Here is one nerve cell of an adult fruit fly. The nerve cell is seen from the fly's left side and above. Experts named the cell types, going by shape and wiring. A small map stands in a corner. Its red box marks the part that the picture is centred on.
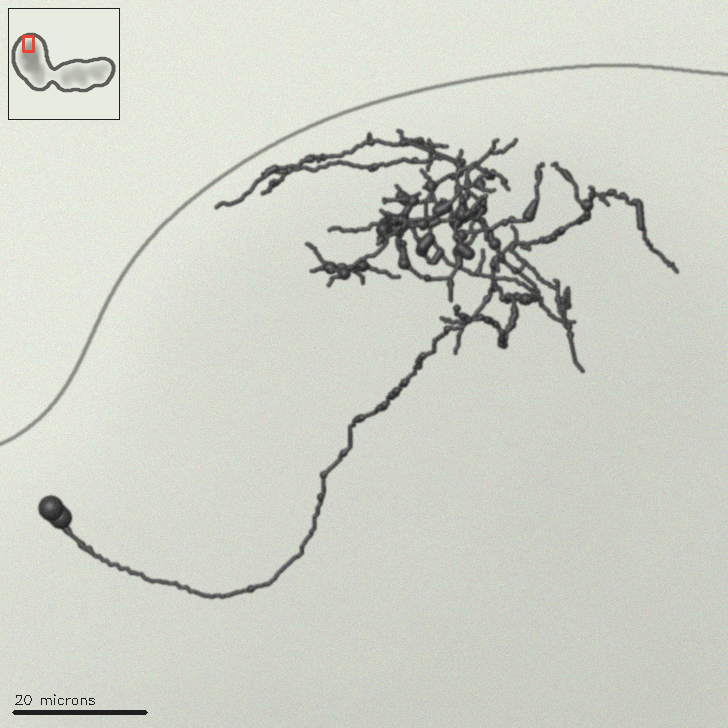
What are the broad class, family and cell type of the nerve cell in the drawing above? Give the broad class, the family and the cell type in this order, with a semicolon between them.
central-brain intrinsic neuron; hemilineage SLPal5; SLP141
